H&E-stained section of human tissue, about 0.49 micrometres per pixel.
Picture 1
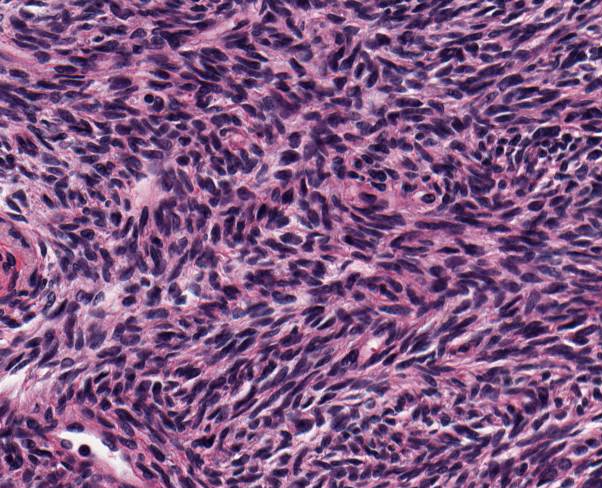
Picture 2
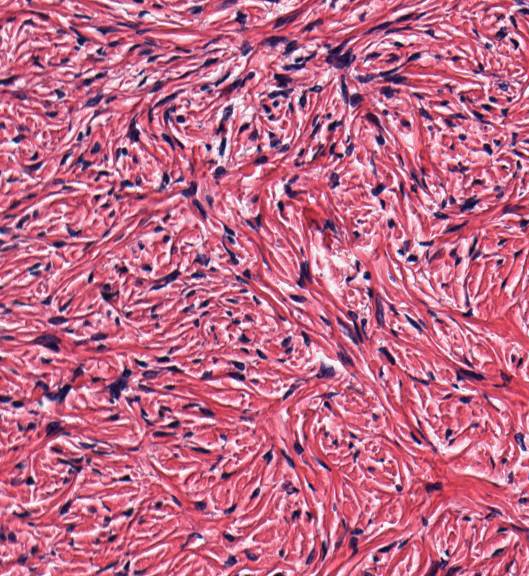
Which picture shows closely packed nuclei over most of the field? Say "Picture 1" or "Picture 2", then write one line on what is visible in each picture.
Picture 1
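What picture 1 shows: Densely packed spindle-shaped cells fill the whole field.
What picture 2 shows: Nuclei are scattered fairly evenly and spaced apart by abundant pink fibrous material.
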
